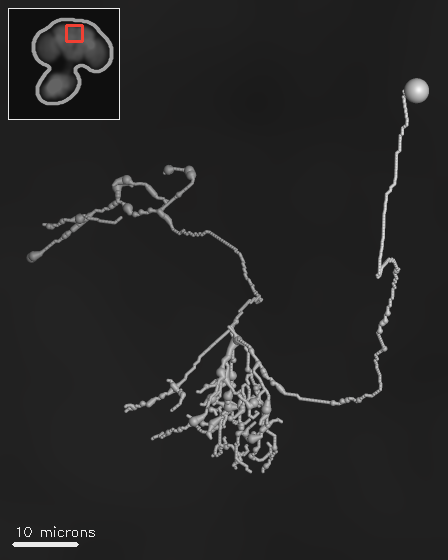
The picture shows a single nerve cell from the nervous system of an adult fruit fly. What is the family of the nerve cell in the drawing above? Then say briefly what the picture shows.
Its family is called class CX. It is a central-brain intrinsic neuron. Its cell body lies at the upper right of the picture. By the scale bar it is about 60 microns wide in this view.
